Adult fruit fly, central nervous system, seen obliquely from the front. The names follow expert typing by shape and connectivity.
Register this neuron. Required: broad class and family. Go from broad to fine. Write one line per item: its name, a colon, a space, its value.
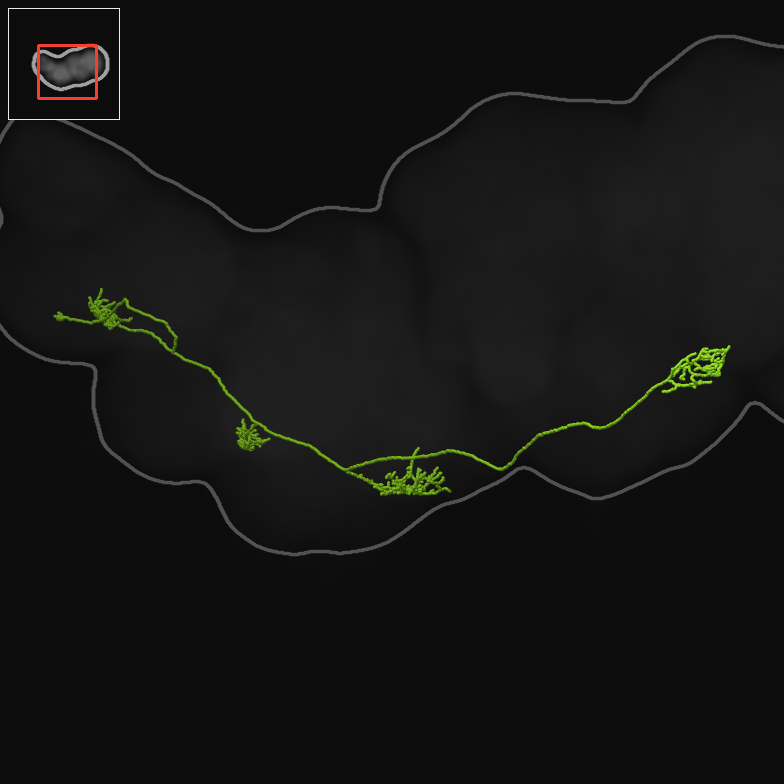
broad class: ascending neuron
family: hemilineage 05B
